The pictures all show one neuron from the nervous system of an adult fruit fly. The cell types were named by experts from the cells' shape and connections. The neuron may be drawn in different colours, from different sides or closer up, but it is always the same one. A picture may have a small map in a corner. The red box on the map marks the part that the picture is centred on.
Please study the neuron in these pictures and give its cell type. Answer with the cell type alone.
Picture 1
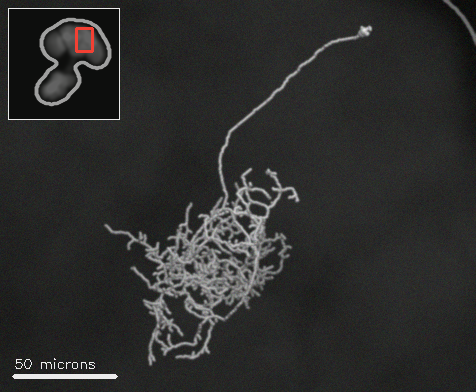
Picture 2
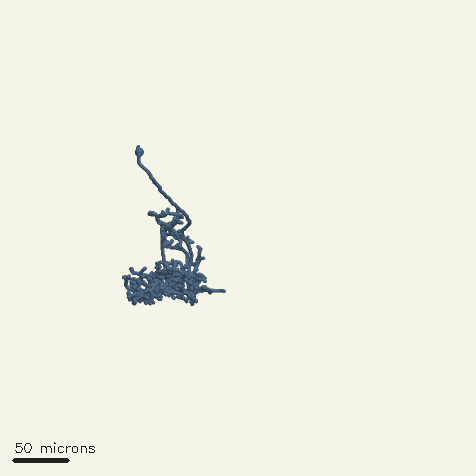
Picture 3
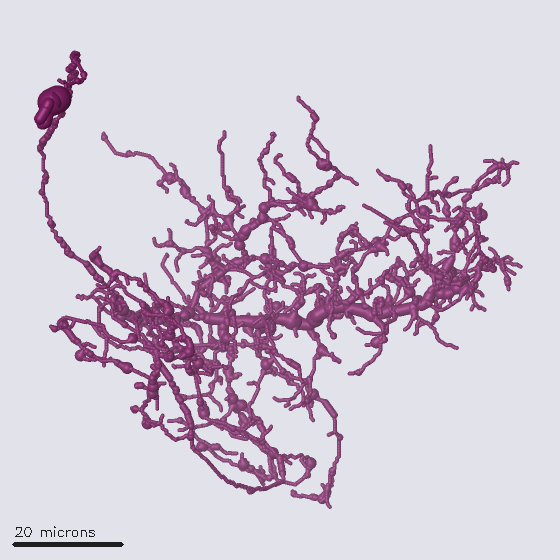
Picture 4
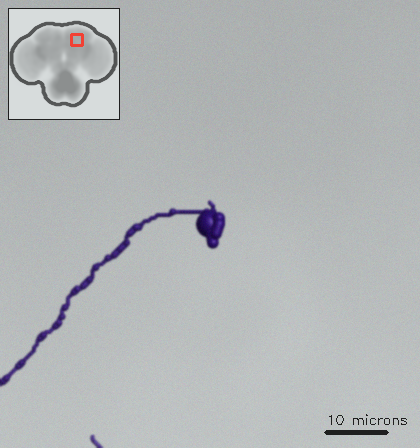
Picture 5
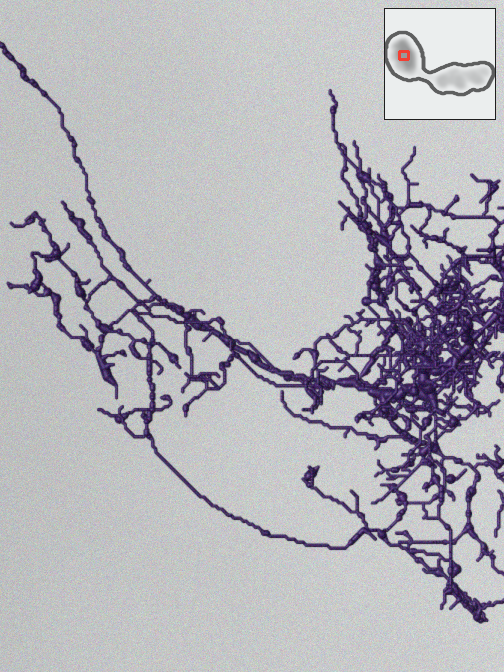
PS020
